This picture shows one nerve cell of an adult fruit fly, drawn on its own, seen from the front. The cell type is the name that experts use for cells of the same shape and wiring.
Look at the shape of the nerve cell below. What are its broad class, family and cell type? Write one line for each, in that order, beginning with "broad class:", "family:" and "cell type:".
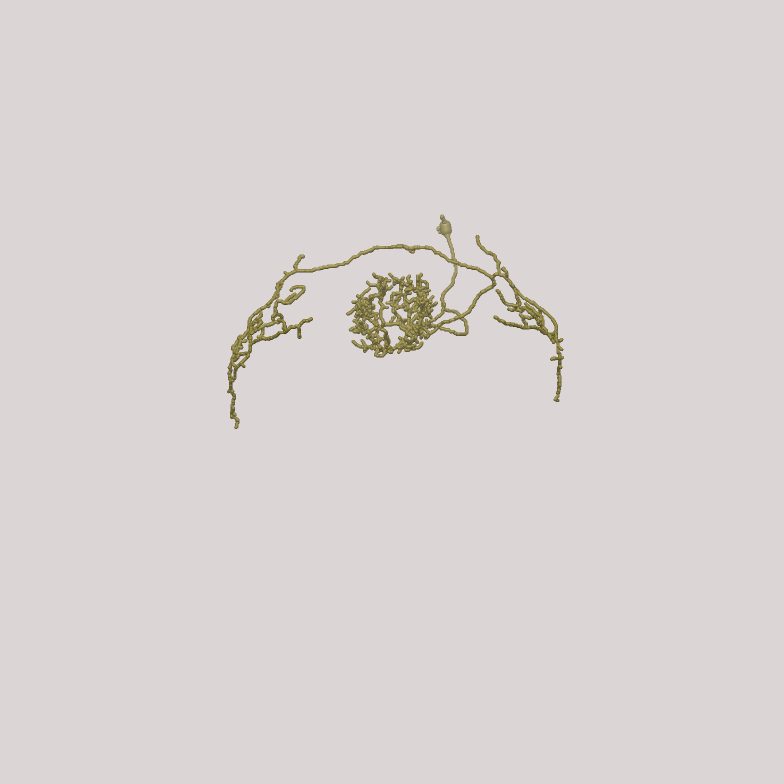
broad class: central-brain intrinsic neuron
family: class CX
cell type: ExR7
